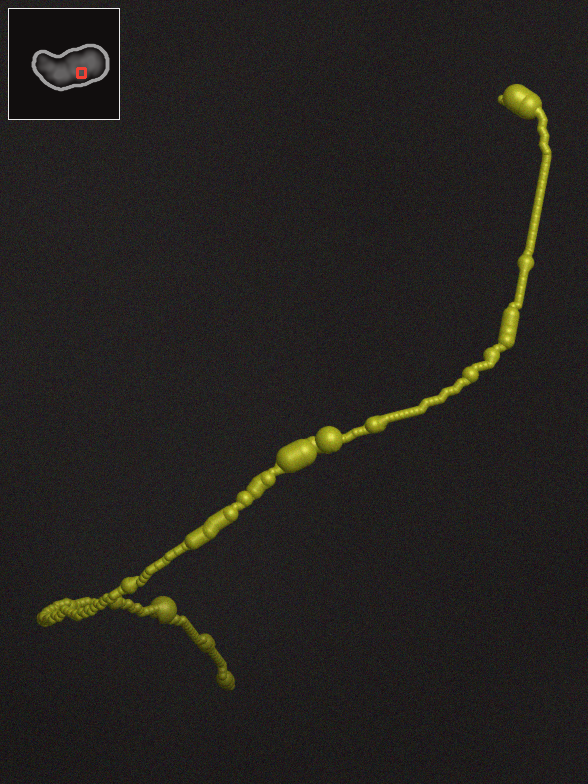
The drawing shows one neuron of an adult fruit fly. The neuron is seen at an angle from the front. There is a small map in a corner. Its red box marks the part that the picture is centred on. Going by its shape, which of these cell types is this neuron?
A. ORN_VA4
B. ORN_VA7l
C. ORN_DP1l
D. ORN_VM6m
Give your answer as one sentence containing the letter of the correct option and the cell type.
The neuron's cell type is ORN_VA4, which is option A.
